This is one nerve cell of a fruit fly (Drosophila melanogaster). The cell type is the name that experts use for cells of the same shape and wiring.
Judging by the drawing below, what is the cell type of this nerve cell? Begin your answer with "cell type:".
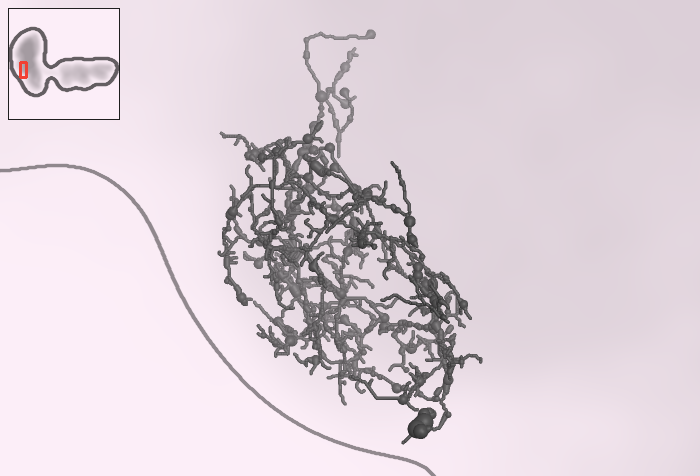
cell type: CB3104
